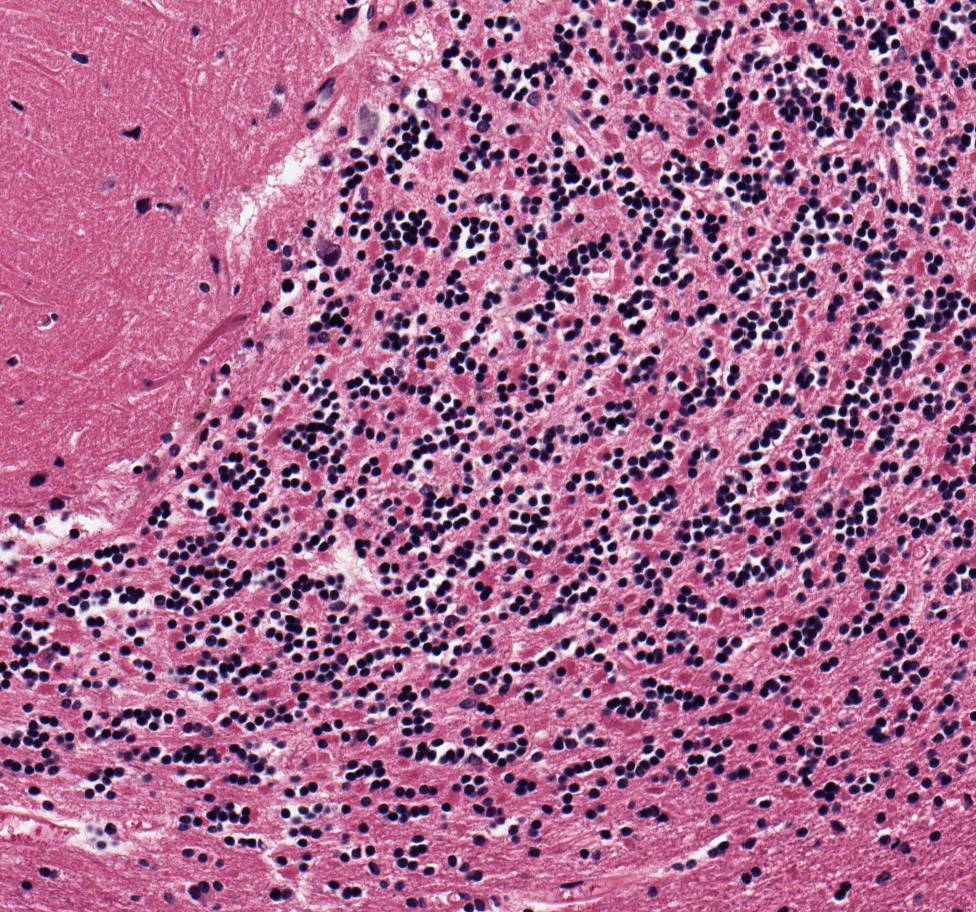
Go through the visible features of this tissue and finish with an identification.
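From the centre out to the right and lower edges, this field is packed with small dark nuclei, round and uniformly dark, with very little cytoplasm showing around them. Down along the lower edge they thin out among pink fibres running roughly horizontally. No epithelium, glands or lumens turn up anywhere. This is cerebellum.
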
